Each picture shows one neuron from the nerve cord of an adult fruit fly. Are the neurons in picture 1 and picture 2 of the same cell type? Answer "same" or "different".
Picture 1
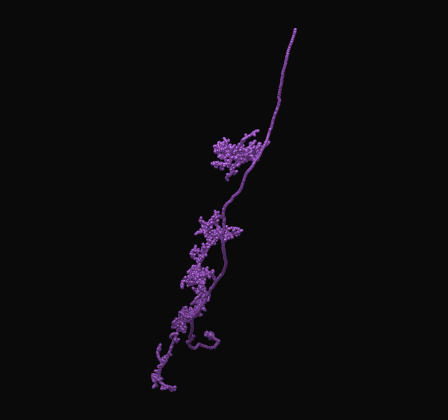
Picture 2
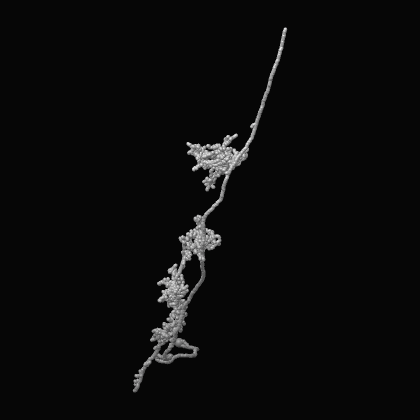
same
